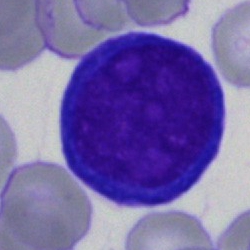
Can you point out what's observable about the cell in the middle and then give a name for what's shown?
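See how the cytoplasm is just a thin rim around the nucleus? The chromatin's dark purple, with small paler patches dotted through it. There aren't any granules in the cytoplasm, and no vacuoles anywhere in the cell. That's a proerythroblast.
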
